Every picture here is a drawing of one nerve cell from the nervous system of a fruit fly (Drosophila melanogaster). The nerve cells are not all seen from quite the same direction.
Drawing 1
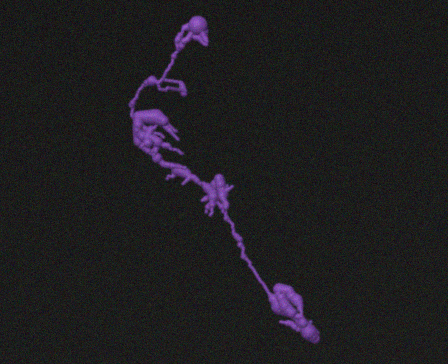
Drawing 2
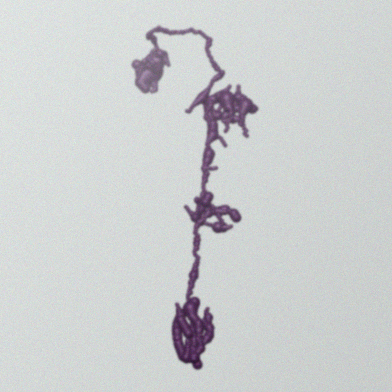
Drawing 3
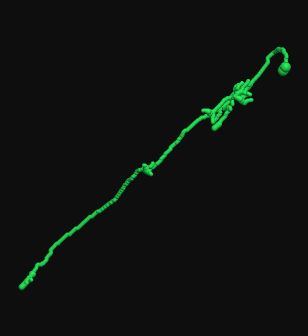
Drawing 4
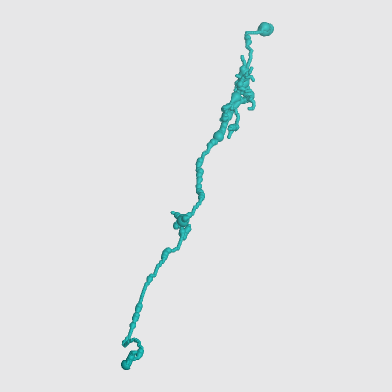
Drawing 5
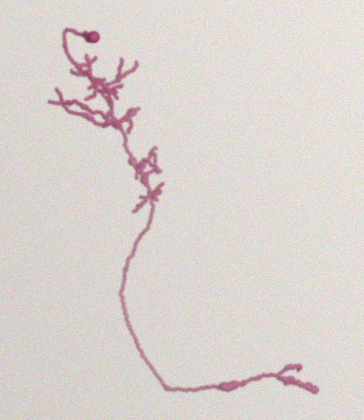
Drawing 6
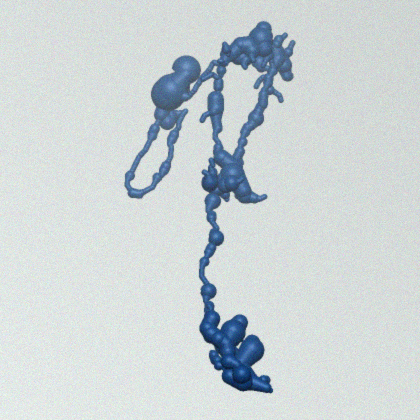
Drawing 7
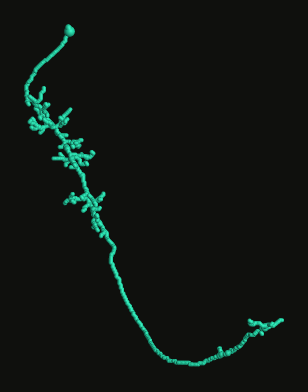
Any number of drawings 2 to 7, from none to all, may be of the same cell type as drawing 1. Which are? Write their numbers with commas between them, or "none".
2, 6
